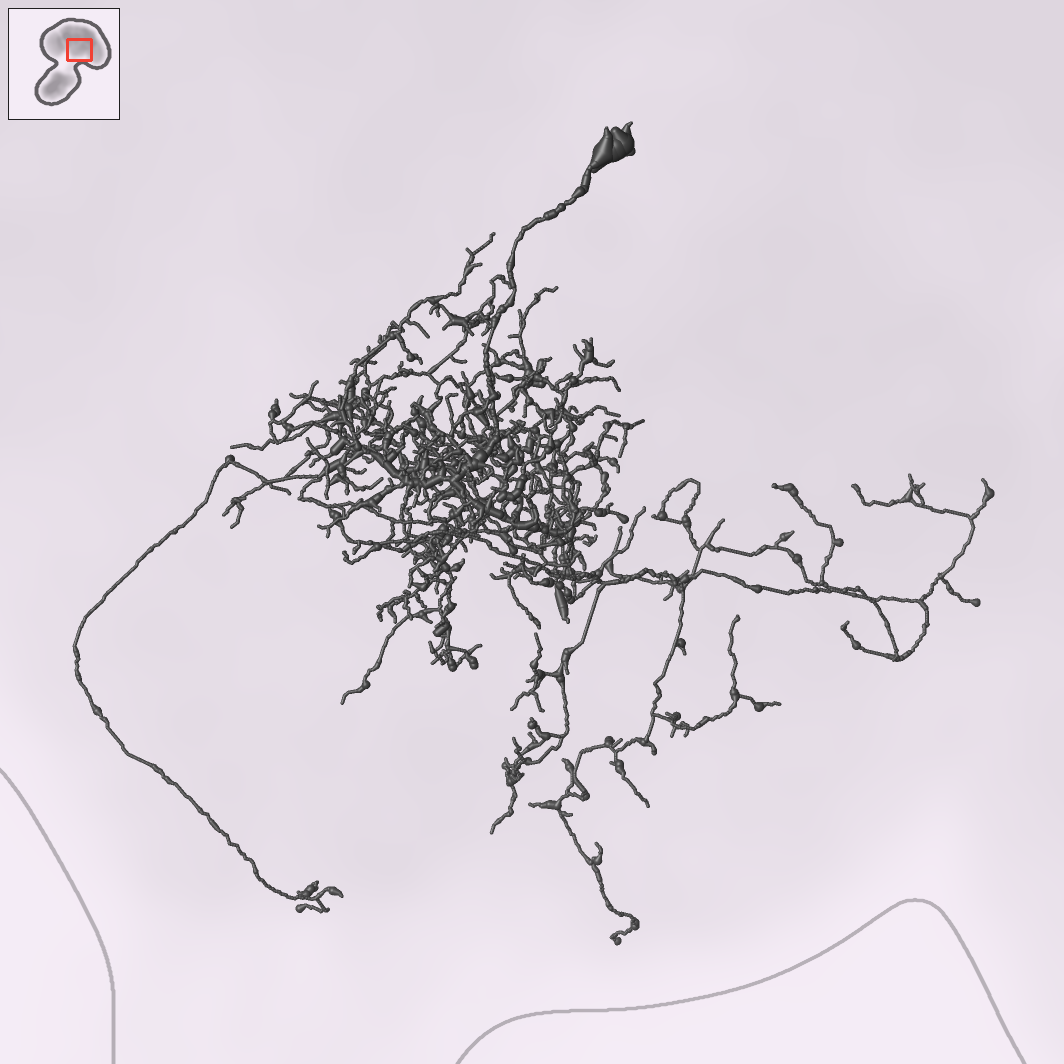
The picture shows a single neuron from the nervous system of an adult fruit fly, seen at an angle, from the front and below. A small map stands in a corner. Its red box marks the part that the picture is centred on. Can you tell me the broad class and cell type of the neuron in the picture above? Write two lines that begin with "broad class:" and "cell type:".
broad class: central-brain intrinsic neuron
cell type: GNG593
